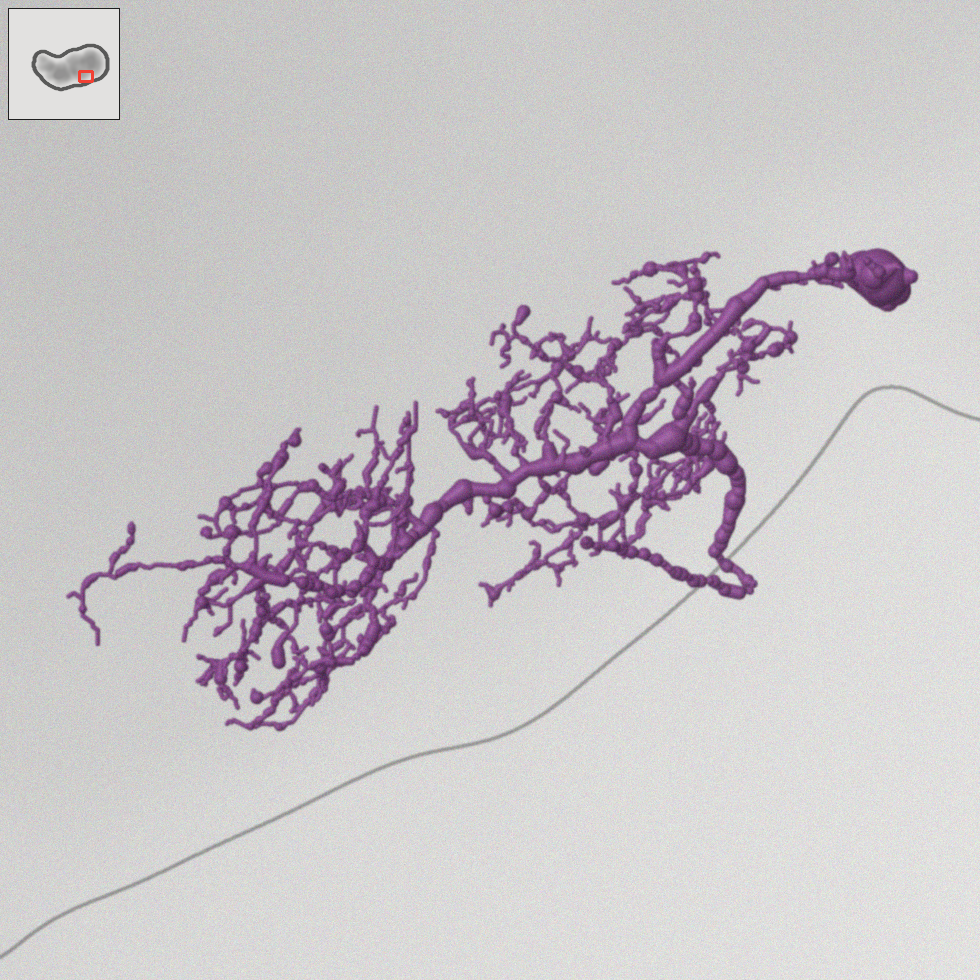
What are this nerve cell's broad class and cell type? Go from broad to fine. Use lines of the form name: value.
broad class: motor neuron of the brain
cell type: MNx03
